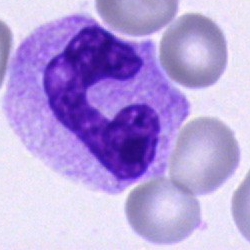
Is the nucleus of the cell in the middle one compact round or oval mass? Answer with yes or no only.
No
